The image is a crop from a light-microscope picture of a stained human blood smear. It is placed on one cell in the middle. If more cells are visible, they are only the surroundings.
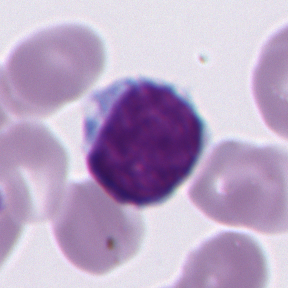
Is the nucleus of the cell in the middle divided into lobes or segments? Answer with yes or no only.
No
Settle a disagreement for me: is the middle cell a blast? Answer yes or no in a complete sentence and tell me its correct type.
No, that guess of a blast misses; the central cell is a lymphocyte.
